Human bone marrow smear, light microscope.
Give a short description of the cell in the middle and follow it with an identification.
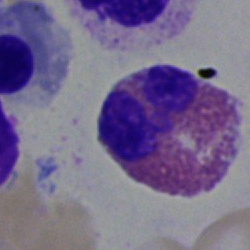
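Look first at the nucleus: it runs along the left and upper side of the cell. Its chromatin is deep purple and densely stained. Now turn to the cytoplasm, which is pink-purple rather than blue. Just right of the centre, within that cytoplasm, you can find a small pale clear area. This cell is an eosinophil.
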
